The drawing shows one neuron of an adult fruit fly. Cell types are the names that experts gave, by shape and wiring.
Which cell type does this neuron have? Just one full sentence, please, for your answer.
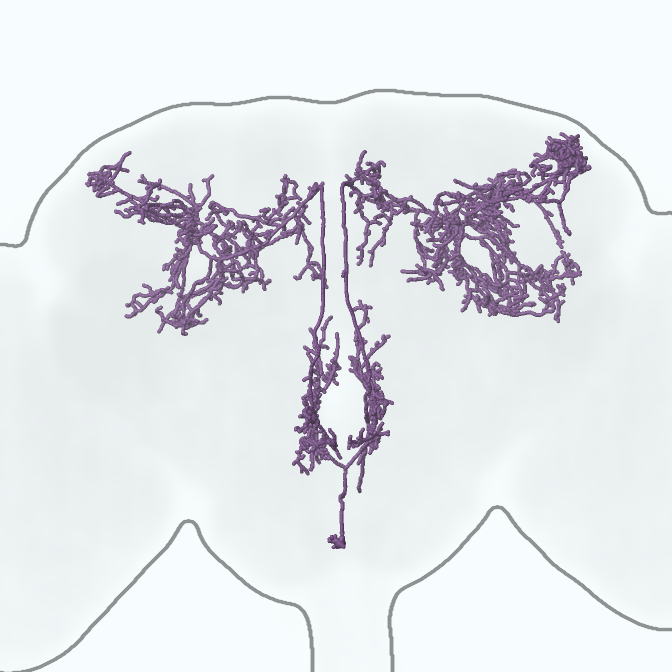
As a matter of cell type, the neuron is OA-VUMa3.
